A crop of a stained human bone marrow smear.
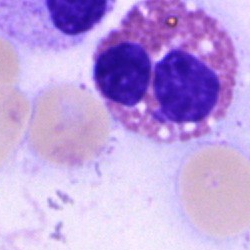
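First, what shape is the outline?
Roughly round, I'd say.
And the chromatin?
Dark purple, and it looks dense.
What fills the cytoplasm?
Coarse reddish-pink granules, tightly packed, with several small clear white spots among them.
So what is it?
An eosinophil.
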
